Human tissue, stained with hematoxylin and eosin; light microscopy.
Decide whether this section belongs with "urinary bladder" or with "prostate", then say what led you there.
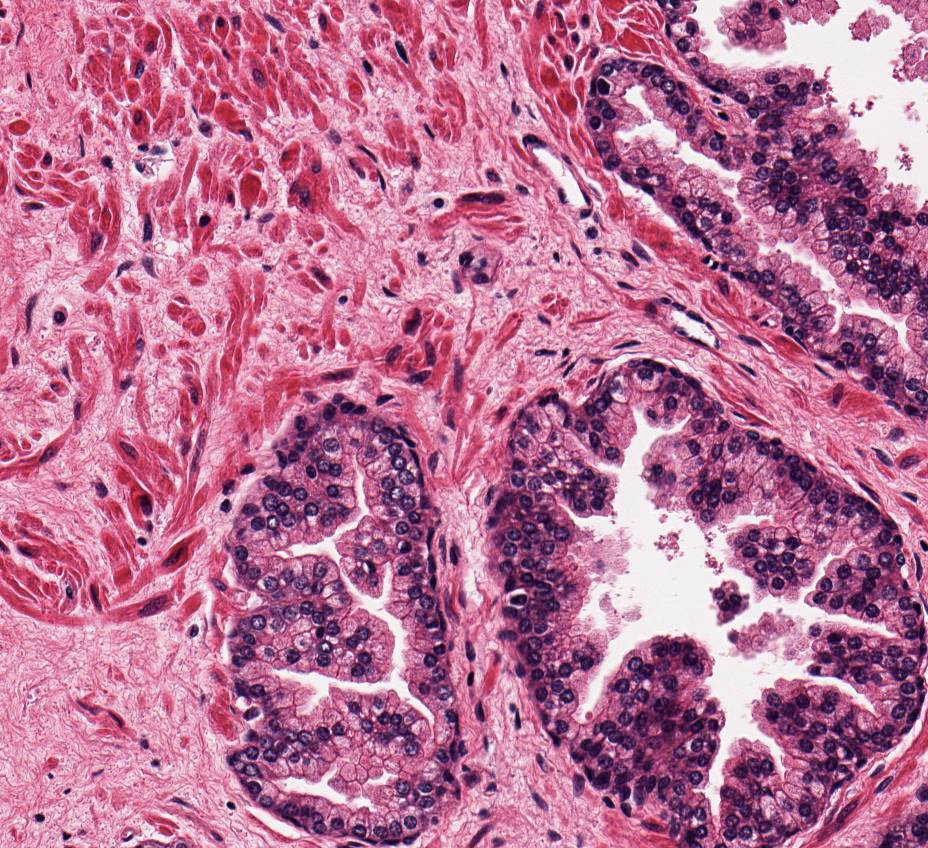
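The answer is prostate.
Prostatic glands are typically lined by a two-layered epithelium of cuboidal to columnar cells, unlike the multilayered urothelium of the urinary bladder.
The epithelium here is glandular, thrown into folds and papillae that project into the lumens. Its cells have pale, finely vacuolated cytoplasm with visible borders and round, dark nuclei crowded close together. In the upper left of the stroma, bundles of smooth muscle cells with deep red cytoplasm run in varying directions.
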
